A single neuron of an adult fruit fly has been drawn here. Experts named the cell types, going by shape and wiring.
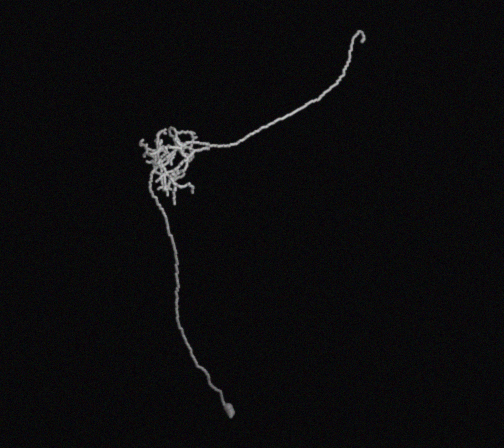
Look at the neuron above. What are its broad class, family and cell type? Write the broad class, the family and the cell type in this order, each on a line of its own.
central-brain intrinsic neuron
class CX
FC3_b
